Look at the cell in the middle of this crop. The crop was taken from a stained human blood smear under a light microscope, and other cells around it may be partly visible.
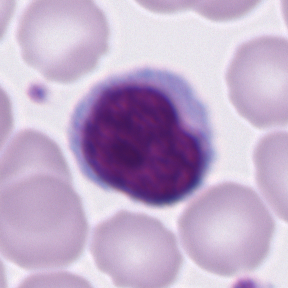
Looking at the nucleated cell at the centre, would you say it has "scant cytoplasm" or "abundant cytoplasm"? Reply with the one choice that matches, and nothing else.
Scant cytoplasm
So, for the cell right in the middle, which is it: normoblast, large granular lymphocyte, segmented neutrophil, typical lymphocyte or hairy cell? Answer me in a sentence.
The cell at the heart of this crop is a typical lymphocyte.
